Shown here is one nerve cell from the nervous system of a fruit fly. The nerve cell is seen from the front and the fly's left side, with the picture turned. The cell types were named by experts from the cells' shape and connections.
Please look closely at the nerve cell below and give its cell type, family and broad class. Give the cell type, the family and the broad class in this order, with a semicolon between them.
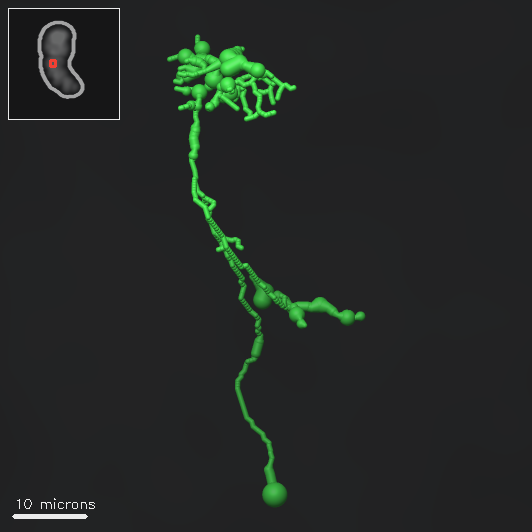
T5d; T; optic-lobe intrinsic neuron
